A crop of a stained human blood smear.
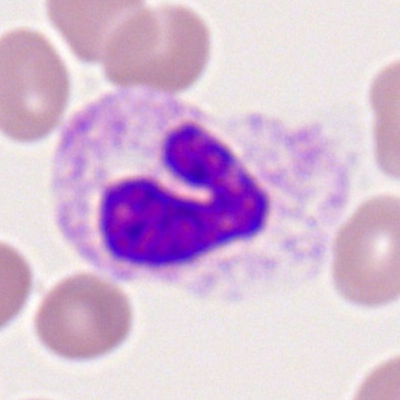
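Band neutrophil, the central cell in this stained blood smear. Look first at the nucleus: it is one curved band, bent round into a horseshoe, and no nucleoli are visible in it. Now let your eye move to the cytoplasm, where fine lilac granules are scattered all through it, and notice that no vacuoles appear there.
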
